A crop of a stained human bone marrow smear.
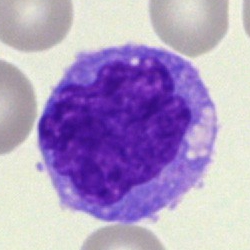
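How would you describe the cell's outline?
Roughly round.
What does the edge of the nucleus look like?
Irregular, with folds and indentations along it.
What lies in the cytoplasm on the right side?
A few small clear vacuoles.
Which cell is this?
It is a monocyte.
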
